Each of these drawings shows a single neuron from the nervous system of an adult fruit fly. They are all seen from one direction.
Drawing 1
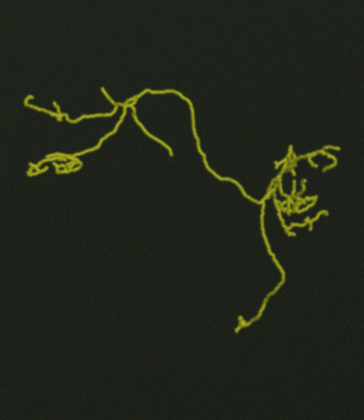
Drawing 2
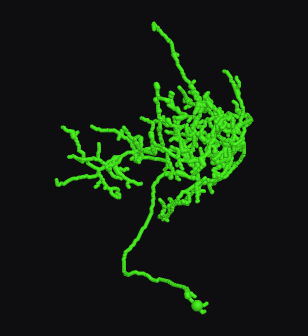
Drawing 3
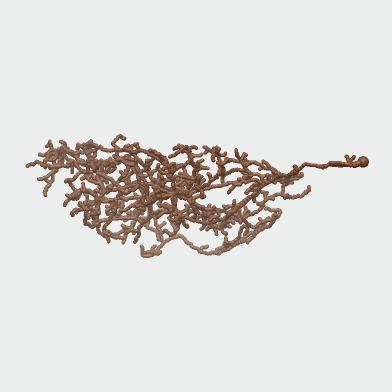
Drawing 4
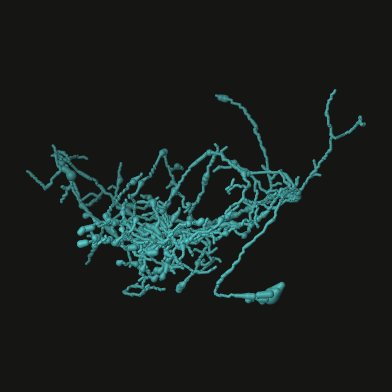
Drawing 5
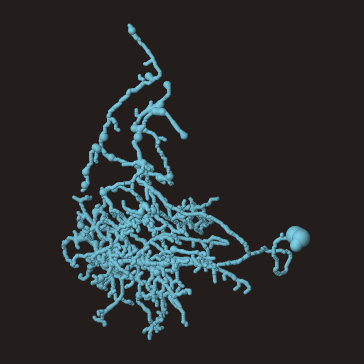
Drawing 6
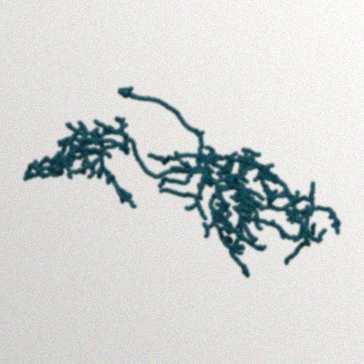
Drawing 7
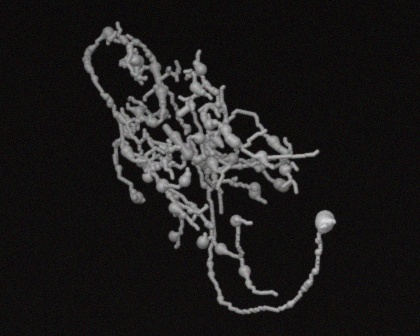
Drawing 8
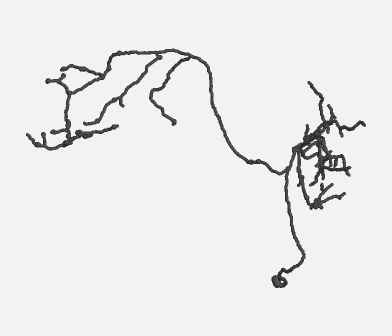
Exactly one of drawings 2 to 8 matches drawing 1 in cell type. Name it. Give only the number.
8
